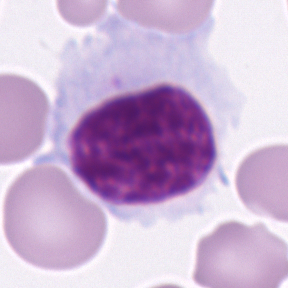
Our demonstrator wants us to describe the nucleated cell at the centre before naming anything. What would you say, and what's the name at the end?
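A ragged, irregular border, not a smooth one, is what I notice first. There is plenty of cytoplasm, widest above the nucleus, and I see no coarse granules in it. The nucleus looks oval, with no lobes. This is a hairy cell.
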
